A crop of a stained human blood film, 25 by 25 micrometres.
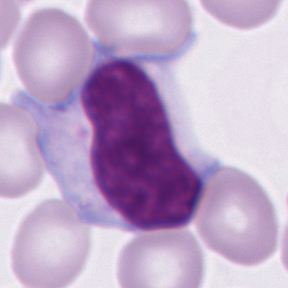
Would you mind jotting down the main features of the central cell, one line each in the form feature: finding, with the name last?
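Nucleoli: none to be seen here.
Cytoplasm edge: a deeper blue where it meets the red cells.
Dots: a few fine reddish-purple ones, scattered in the cytoplasm.
Vacuoles: none visible in the cytoplasm.
Name: large granular lymphocyte.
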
